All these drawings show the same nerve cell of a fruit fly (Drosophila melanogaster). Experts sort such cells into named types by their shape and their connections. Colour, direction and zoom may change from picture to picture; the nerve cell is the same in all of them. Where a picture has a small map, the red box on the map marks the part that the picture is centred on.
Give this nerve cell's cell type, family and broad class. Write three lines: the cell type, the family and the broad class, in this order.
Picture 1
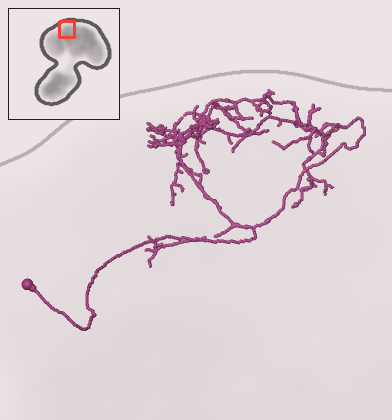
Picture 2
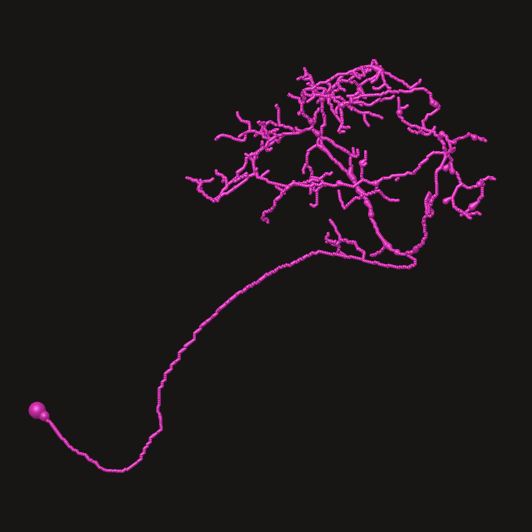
SLP104
hemilineage SIPa1_ventral
central-brain intrinsic neuron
